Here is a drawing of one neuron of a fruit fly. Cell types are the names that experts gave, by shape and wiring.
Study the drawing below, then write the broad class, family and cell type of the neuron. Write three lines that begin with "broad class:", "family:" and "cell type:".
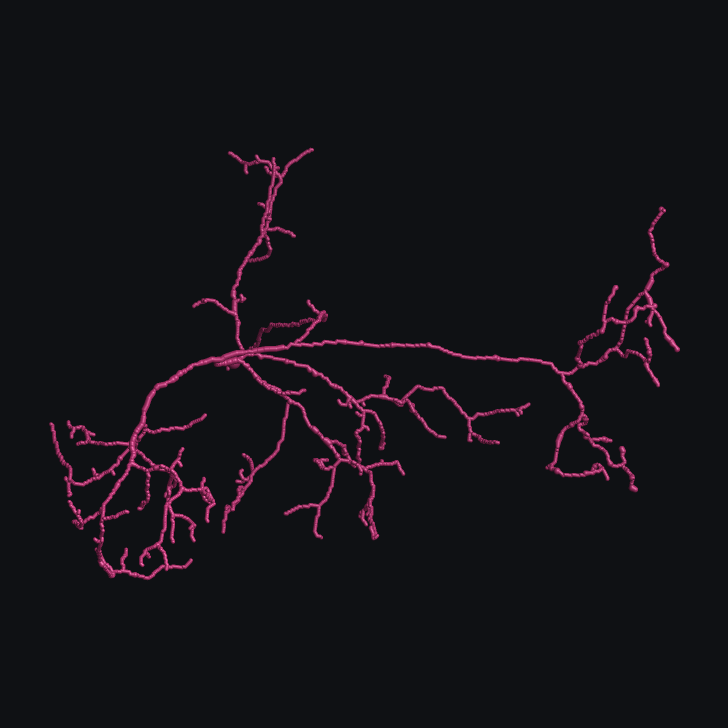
broad class: central-brain intrinsic neuron
family: hemilineage VLPp2
cell type: CB3376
